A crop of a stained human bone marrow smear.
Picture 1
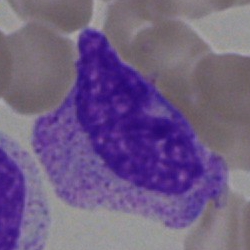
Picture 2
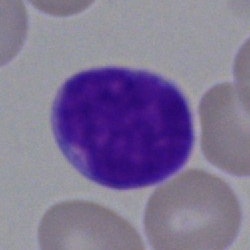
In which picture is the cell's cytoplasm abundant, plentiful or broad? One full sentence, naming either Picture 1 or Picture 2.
It is the cell in picture 1 that has plenty of cytoplasm.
